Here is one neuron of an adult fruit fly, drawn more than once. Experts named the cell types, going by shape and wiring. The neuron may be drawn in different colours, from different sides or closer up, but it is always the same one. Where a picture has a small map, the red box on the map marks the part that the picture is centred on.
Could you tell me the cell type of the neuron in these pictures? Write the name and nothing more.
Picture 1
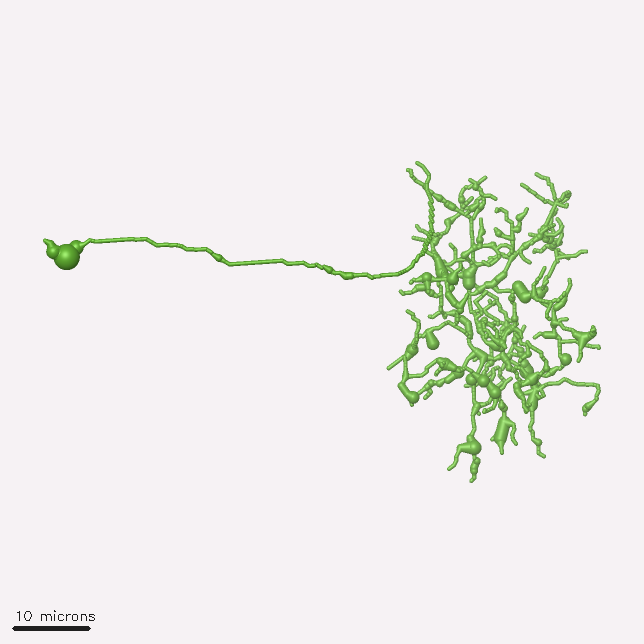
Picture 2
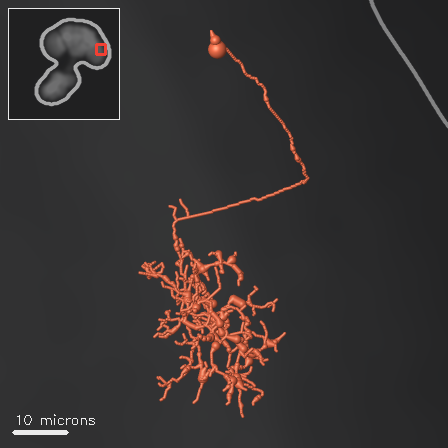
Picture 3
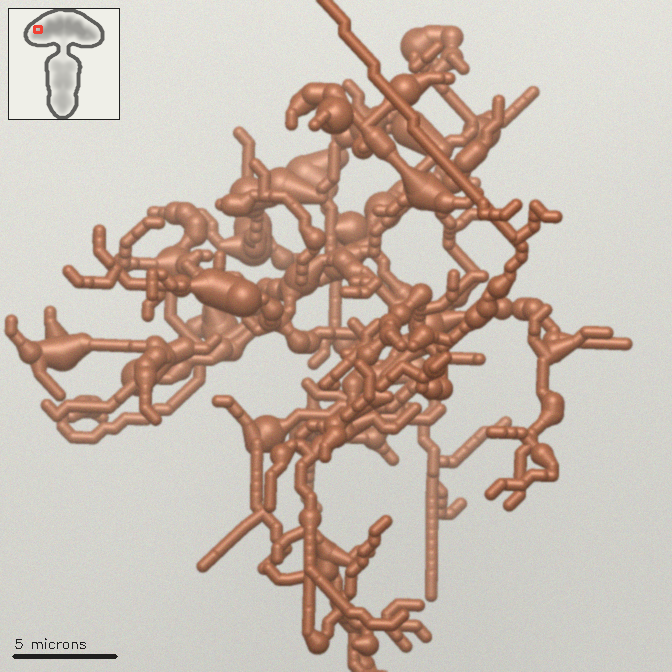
Mi16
